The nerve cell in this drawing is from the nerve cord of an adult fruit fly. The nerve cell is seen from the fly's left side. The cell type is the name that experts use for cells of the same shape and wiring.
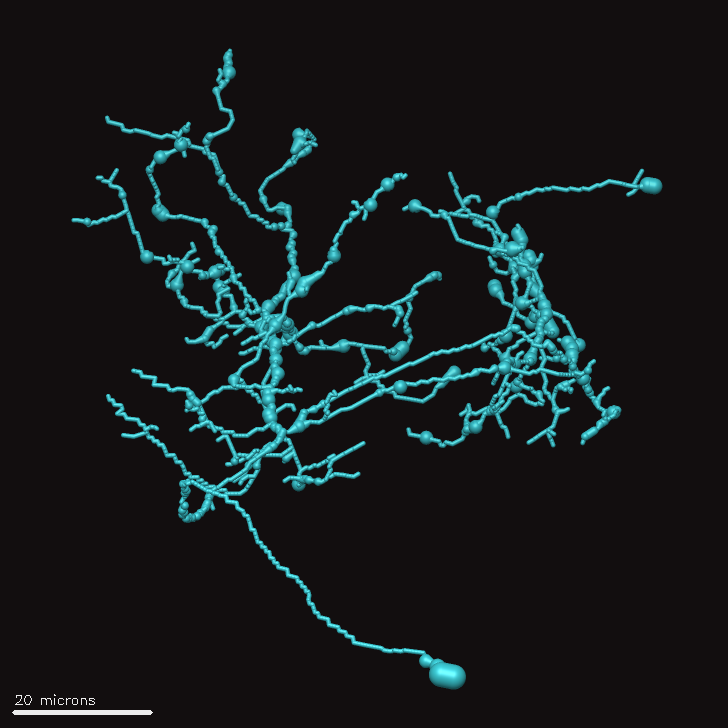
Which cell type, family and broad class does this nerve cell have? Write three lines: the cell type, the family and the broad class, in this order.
IN14A095
hemilineage 14A
nerve-cord intrinsic neuron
